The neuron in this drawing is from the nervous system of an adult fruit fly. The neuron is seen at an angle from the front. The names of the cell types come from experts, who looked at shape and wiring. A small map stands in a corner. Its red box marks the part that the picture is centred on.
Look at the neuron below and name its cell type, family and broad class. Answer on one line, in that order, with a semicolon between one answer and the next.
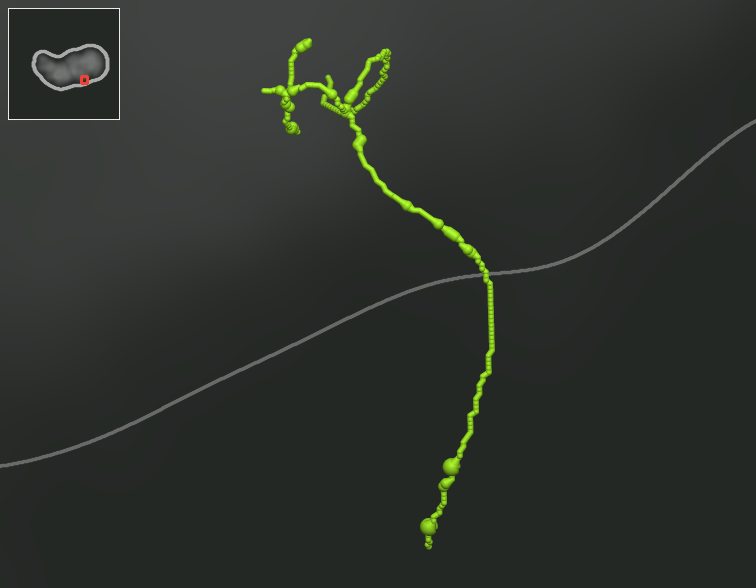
BM_InOm; class mechanosensory; sensory neuron entering the brain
